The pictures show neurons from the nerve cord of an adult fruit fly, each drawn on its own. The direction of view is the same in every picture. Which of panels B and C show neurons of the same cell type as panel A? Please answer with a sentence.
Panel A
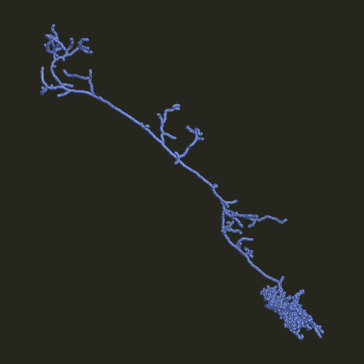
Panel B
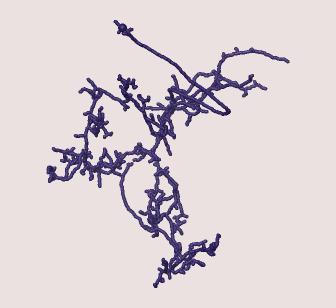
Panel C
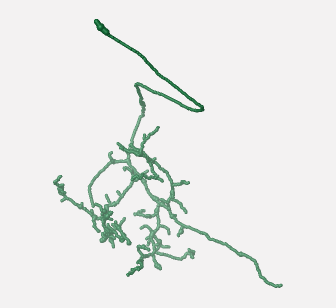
None of them is of the same cell type.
